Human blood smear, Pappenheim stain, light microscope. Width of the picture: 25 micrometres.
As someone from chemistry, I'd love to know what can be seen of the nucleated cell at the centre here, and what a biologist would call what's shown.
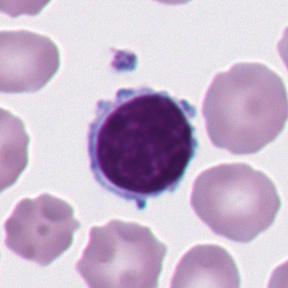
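First, the cytoplasm: it forms only a thin rim around the nucleus. Second, the nucleus: it stains deep purple, and no nucleoli can be seen in it. Third, the cell's edge: short irregular projections stand out from it. On these points, the cell is a typical lymphocyte.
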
